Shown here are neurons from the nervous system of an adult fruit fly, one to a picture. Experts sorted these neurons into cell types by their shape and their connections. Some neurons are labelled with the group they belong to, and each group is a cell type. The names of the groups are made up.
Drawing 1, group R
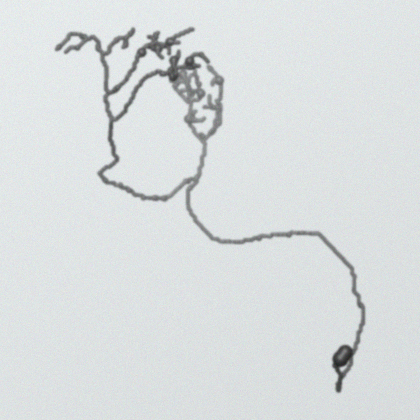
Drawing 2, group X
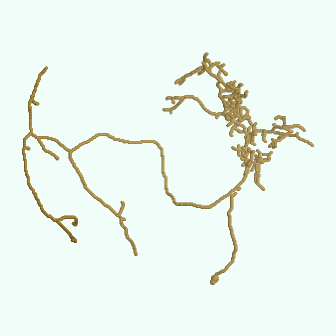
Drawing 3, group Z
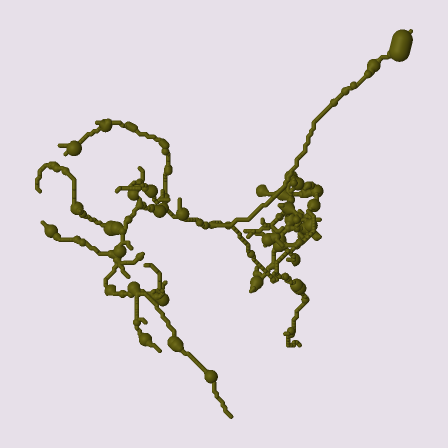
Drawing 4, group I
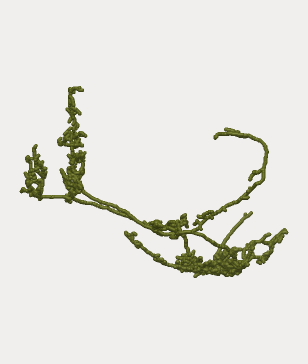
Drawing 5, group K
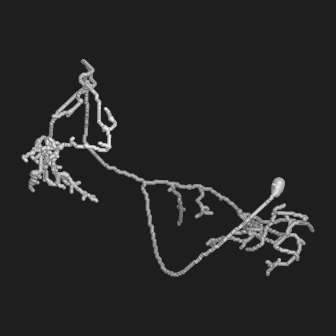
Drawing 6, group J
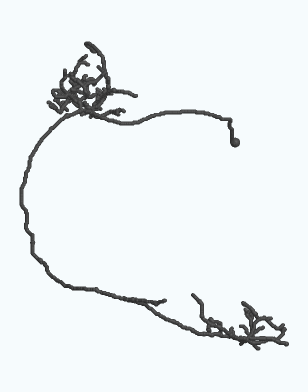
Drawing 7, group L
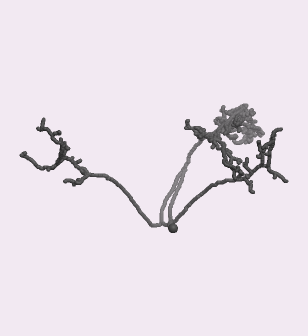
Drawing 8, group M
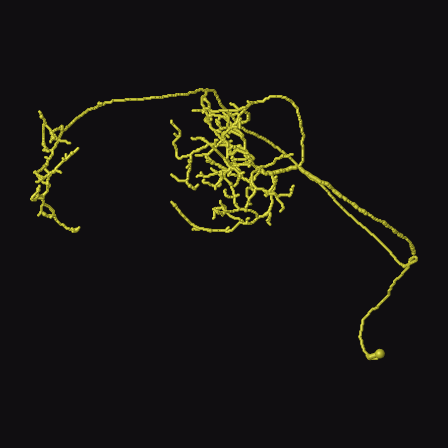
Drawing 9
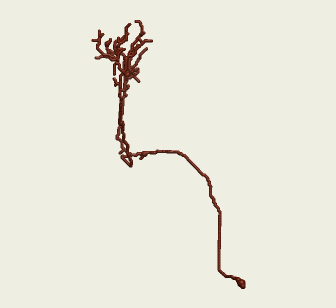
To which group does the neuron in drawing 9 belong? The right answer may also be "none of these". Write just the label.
group R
